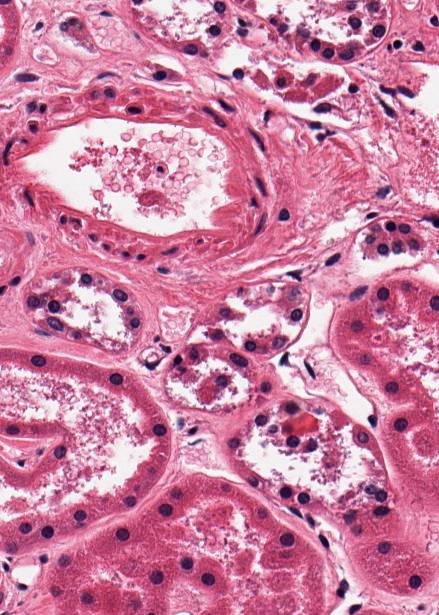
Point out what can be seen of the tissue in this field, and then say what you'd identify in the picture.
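Field filled by closely packed, cross-cut tubules; scant stroma between. Lining: single layer of cuboidal cells, abundant eosinophilic cytoplasm. Upper left: thick-walled vessel, spindle-shaped wall cells arranged concentrically. Red blood cells in its lumen. Tissue: renal cortex.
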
